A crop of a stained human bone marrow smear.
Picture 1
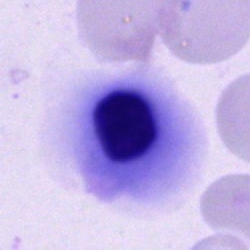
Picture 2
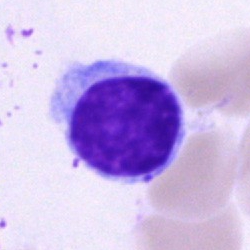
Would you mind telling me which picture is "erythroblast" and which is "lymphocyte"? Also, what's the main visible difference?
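Picture 1 is the erythroblast and picture 2 is the lymphocyte. The chromatin differs a little: in picture 1 it's uniformly dark and dense with no visible pattern, while in picture 2 it's dense and dark purple but with faint lighter mottling.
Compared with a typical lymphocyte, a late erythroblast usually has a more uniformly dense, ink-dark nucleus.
The amount of cytoplasm is the bigger difference: picture 1 has plenty of it, forming a wide rim round the nucleus, whereas picture 2 has only a scant amount, widest at the upper left.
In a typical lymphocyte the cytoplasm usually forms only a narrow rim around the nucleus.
In picture 1 the cytoplasm is blue, deepest near the nucleus and paler toward the edge; in picture 2 it's pale blue.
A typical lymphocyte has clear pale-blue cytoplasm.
The edges differ too: picture 1's outer edge is faint and blends softly into the background, while picture 2's cytoplasmic edge at the upper left is ragged rather than smooth. What they share is that neither shows a distinct nucleolus, and neither has granules in the cytoplasm.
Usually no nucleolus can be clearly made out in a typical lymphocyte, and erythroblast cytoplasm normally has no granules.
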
